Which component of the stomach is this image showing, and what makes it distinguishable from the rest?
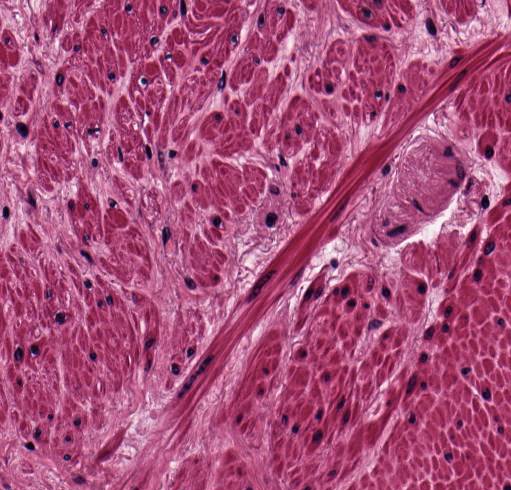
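The field shows smooth muscle. Most of it consists of cross-sectioned bundles separated by pale connective tissue; a narrow band of longitudinally cut fibres runs diagonally from lower left to upper right. Nuclei in that band are elongated and parallel to its length, and the cytoplasm stains deep pink.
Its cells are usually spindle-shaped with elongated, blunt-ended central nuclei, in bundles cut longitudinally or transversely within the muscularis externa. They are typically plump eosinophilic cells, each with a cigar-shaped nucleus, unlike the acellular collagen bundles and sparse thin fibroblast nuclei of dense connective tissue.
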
